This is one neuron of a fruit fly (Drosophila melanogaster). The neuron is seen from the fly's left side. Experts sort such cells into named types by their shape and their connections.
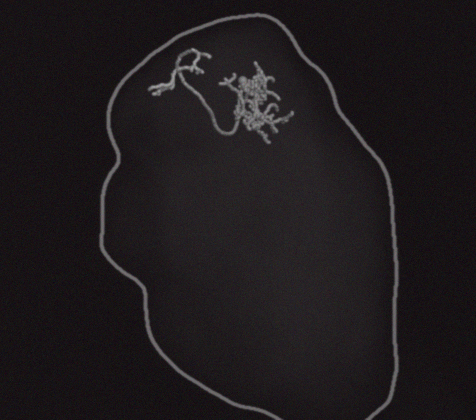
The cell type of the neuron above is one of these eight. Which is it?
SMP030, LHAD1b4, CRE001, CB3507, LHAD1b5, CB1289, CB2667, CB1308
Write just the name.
CB2667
